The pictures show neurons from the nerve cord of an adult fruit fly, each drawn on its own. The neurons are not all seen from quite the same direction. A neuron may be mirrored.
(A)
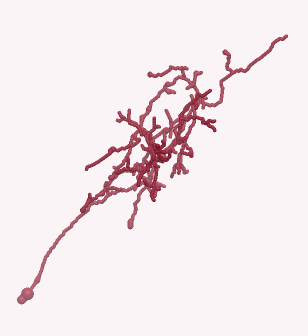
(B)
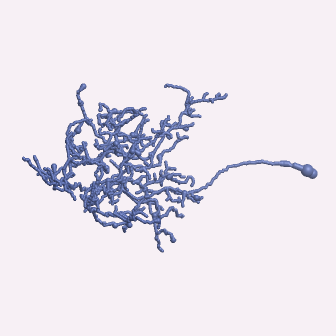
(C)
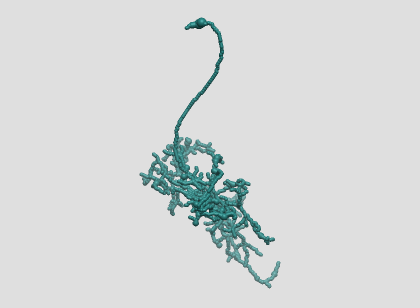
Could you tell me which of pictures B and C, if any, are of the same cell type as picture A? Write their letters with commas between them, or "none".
B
